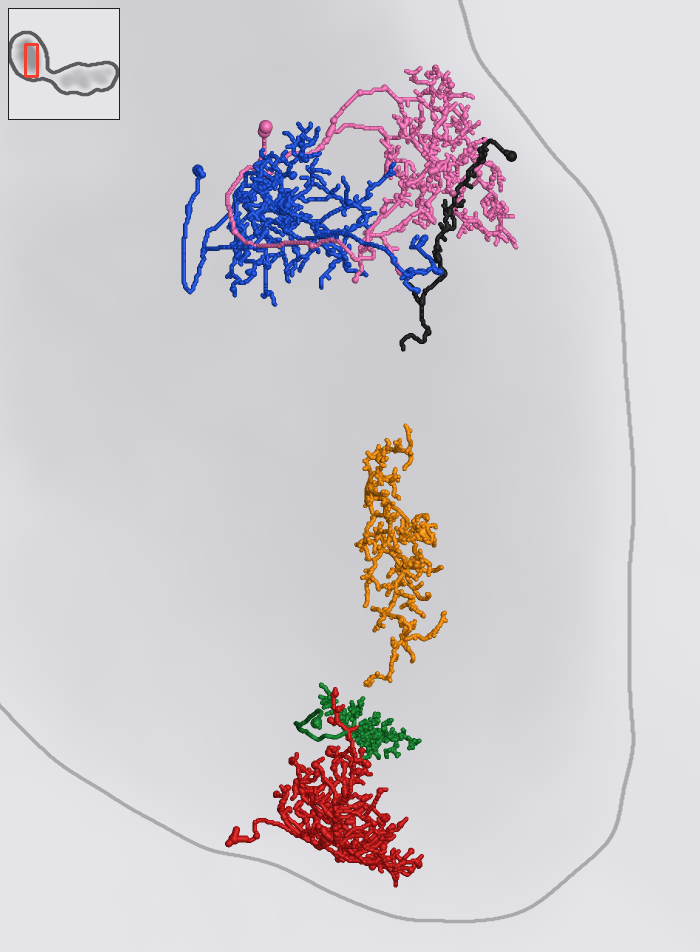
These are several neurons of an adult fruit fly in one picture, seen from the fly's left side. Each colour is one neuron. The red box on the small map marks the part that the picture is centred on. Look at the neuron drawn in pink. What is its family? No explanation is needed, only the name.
MeLo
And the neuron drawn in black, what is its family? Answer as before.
Dm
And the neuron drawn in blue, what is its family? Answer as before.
MeLo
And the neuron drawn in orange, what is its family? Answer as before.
Dm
